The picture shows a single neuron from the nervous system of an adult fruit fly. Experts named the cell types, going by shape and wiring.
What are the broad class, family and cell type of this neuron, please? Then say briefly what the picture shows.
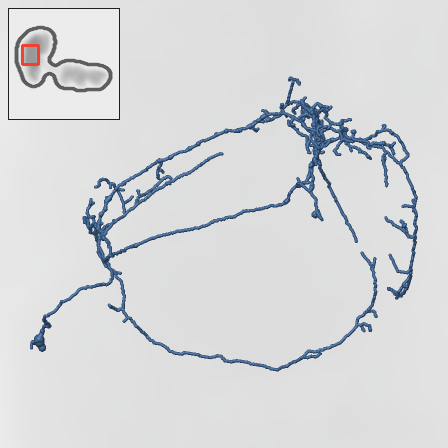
Its broad class is central-brain intrinsic neuron. Its family is hemilineage SLPa&l1_anterior. It is of cell type CL089_a2. The picture shows dozens of branch ends. In this view it is wider than it is tall.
